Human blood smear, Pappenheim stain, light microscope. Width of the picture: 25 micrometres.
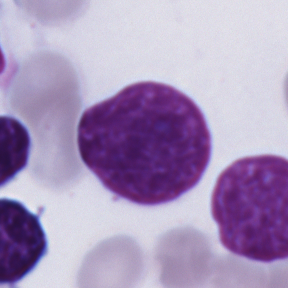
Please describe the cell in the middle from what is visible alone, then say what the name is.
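Nucleus evenly stained reddish purple. Cytoplasm visible only as a very thin rim at the cell edge. Granules absent; vacuoles absent. Cell is a myeloblast.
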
